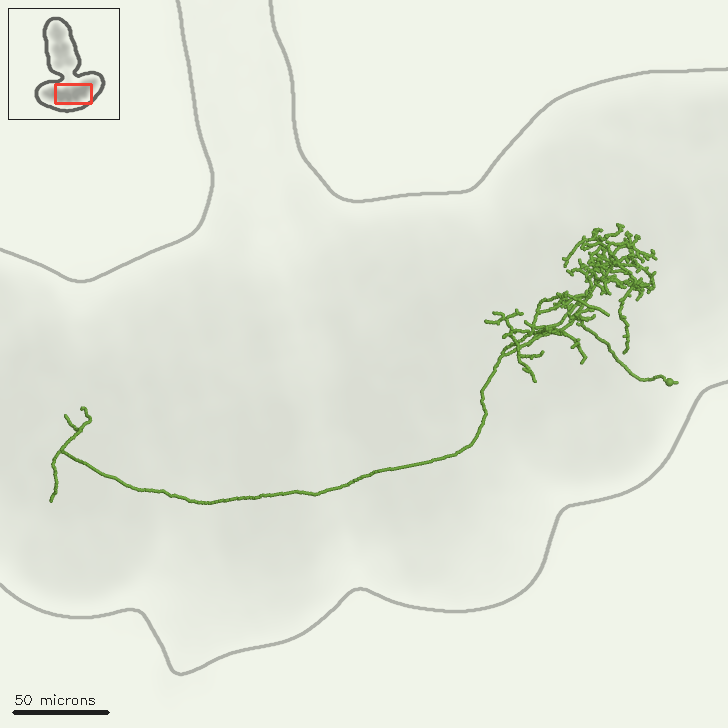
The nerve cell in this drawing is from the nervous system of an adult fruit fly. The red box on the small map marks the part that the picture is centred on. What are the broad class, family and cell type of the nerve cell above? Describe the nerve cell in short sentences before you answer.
It is in the brain and does not reach the nerve cord. From left to right in the picture it spans about 350 microns. Dozens of branch ends can be seen. This is a central-brain intrinsic neuron. Its family is hemilineage LHa1. Its cell type is LHAV6b3.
